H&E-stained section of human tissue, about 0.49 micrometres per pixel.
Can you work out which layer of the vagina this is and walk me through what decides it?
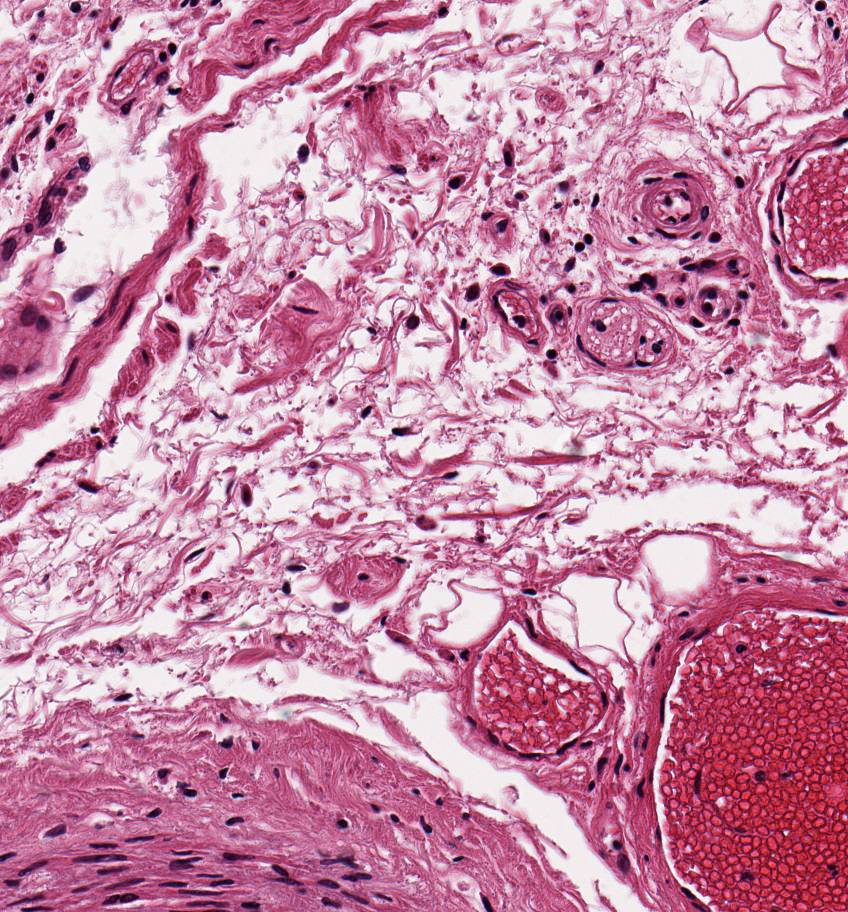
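The centre is filled by loose connective tissue, pale and finely fibrillar. Small dark oval nuclei are scattered sparsely through this stroma.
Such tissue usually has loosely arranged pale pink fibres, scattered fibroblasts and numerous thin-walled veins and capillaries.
Red blood cells tightly pack a large vessel at the lower right, and a second filled vessel sits at the upper right edge.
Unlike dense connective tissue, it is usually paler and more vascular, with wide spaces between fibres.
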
